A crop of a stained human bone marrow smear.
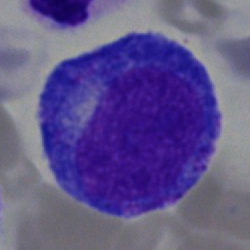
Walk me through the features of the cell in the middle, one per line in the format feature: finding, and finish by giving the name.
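Nucleus: off-centre, shifted toward the right side
Cytoplasm colour: a deep blue
Cytoplasm rim: widest on the left side
Pale zone: lighter cytoplasm against the nucleus's left edge
Name: promyelocyte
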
